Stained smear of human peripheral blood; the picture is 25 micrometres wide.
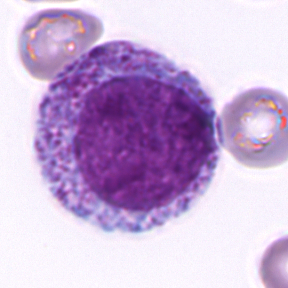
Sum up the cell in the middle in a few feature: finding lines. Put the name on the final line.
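Size: about 17 micrometres across
Nucleus: off-centre, toward the right side
Chromatin: fine and fairly evenly spread, no coarse dark clumps
Granules: coarse, dark purple, crowding the cytoplasm
Background: pale bluish-grey cytoplasm between the granules
Name: promyelocyte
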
